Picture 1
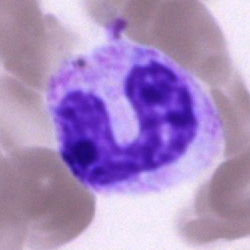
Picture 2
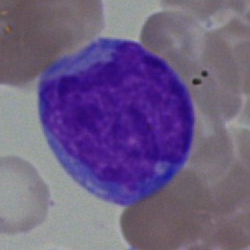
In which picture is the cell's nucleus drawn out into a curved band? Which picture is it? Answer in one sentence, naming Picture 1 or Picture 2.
For the cell in picture 1, the nucleus is stretched into a curved band without lobes.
